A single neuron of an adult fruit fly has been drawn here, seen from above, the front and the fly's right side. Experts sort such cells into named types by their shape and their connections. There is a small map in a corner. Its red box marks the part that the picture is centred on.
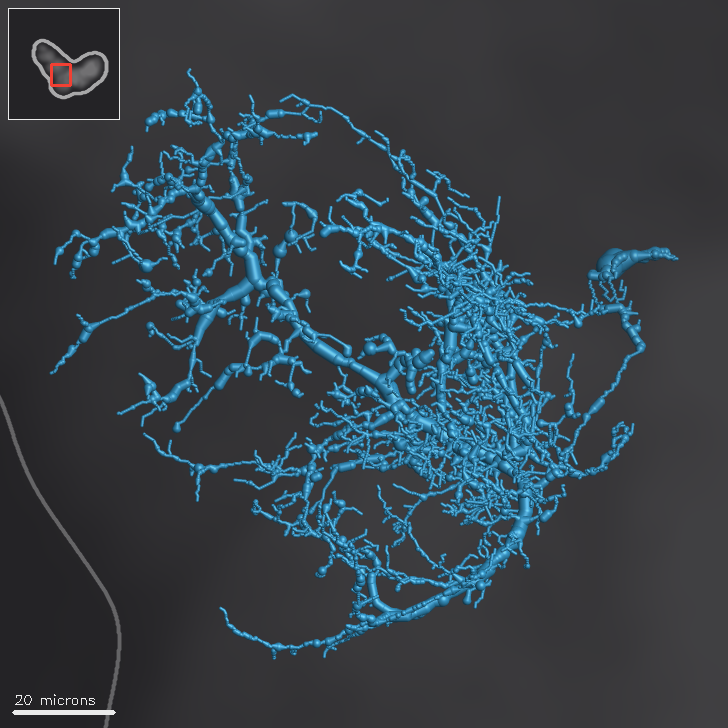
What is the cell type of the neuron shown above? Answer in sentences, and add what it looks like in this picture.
The cell type is IN13B005. Its broad class is nerve-cord intrinsic neuron. From left to right in the picture it spans about 130 microns. More than a hundred branch ends can be seen.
